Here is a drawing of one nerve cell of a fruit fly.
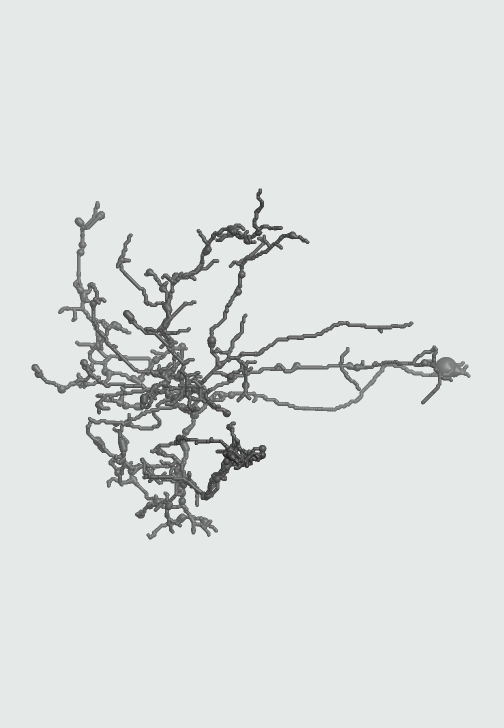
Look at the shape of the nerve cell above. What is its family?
hemilineage 20A.22A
